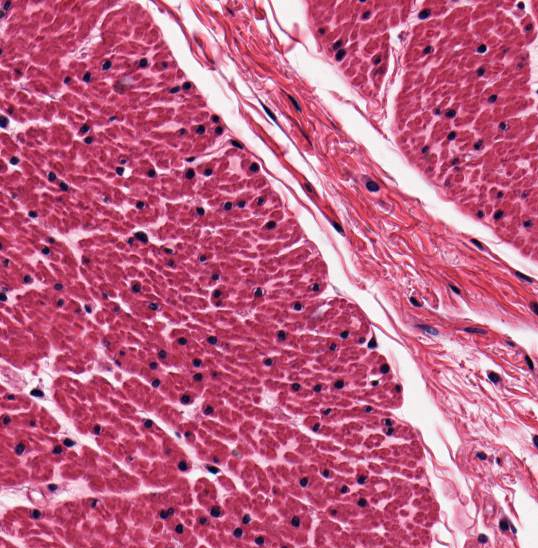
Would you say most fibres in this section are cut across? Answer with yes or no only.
Yes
